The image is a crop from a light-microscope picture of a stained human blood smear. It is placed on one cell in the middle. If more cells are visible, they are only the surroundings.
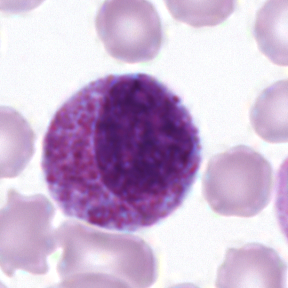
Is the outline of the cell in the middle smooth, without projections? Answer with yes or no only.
Yes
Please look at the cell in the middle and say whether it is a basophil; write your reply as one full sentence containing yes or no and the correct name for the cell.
No, the central cell is an eosinophil, not a basophil.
